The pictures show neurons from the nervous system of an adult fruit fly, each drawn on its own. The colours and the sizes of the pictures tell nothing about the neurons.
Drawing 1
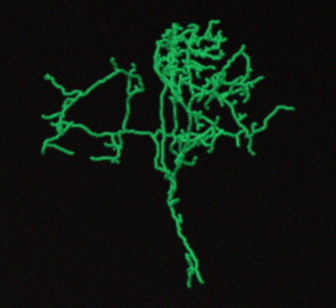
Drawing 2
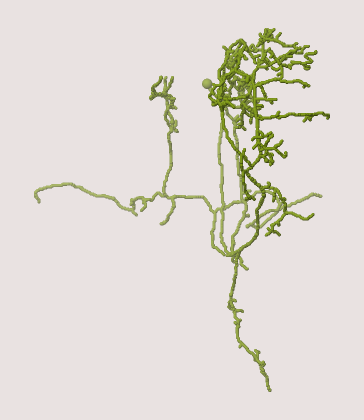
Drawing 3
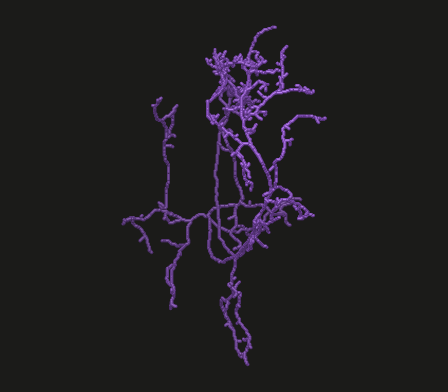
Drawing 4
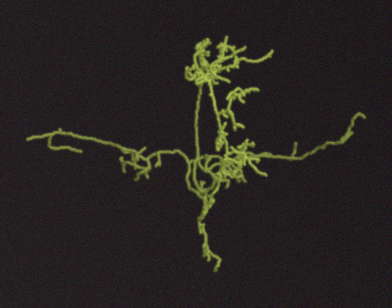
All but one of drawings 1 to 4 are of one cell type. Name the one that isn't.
Drawing 1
